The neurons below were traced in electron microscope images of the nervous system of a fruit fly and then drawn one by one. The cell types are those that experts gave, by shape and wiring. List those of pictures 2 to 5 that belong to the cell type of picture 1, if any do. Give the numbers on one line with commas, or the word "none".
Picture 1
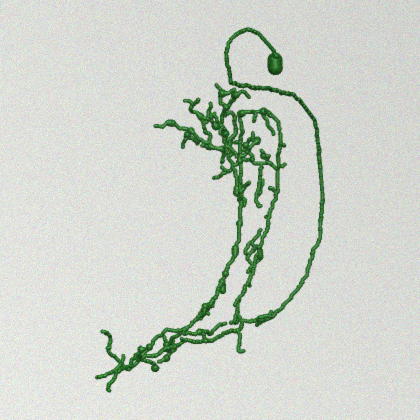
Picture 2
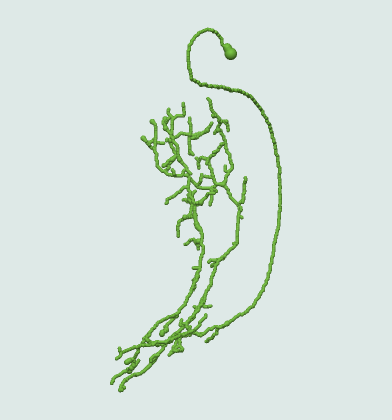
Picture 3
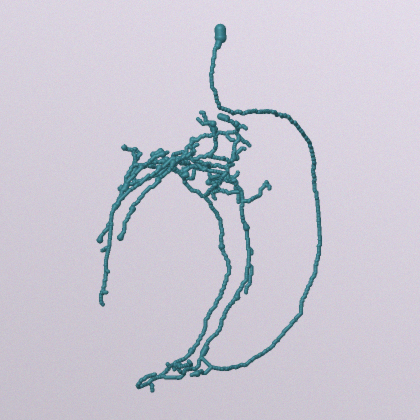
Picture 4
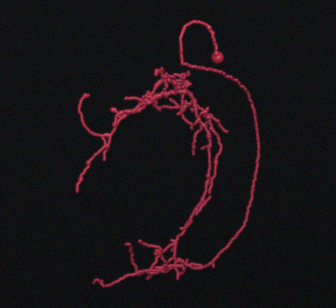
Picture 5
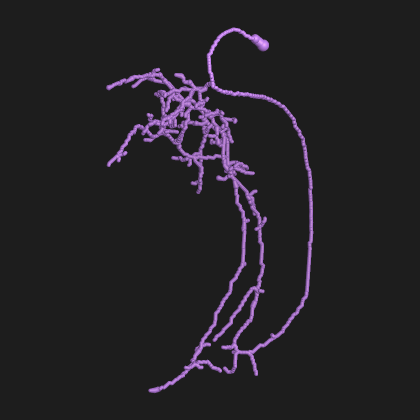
2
